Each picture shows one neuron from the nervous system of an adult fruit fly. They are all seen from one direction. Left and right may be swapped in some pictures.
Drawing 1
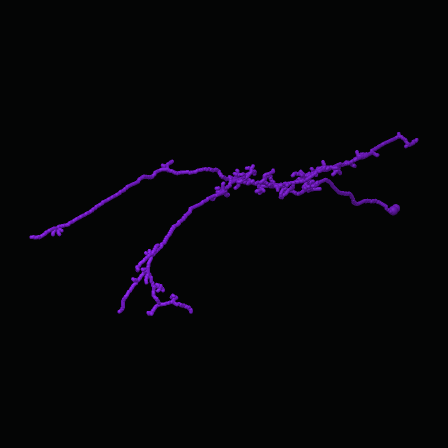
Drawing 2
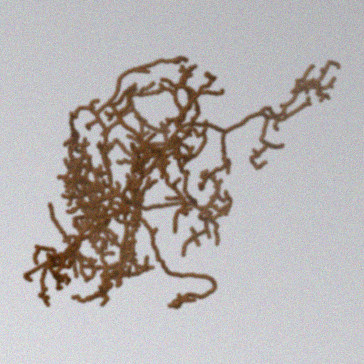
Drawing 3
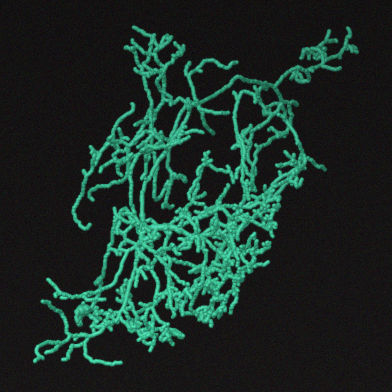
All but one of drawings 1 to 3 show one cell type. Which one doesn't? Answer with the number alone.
1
